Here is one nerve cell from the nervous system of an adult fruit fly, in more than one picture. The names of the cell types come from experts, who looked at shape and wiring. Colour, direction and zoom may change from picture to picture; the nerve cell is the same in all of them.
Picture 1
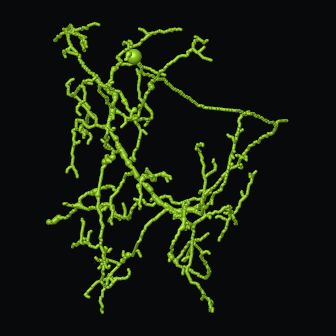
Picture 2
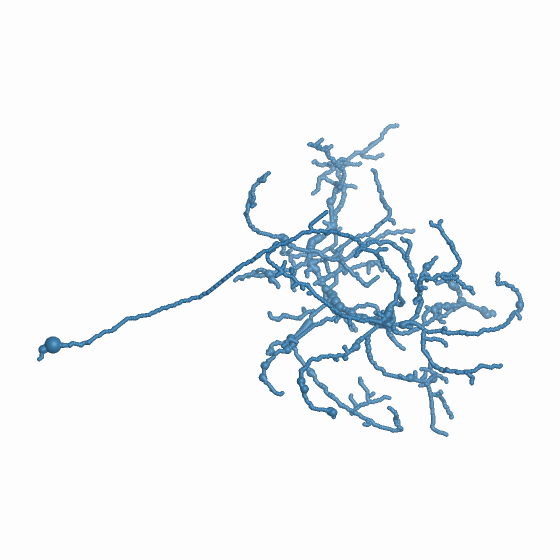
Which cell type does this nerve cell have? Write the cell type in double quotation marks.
"IN20A.22A033"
